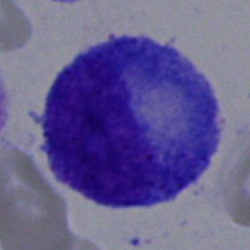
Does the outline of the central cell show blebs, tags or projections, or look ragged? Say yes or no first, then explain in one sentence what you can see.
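Yes. A few tiny dot-like projections stick out from the edge of the cell.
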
